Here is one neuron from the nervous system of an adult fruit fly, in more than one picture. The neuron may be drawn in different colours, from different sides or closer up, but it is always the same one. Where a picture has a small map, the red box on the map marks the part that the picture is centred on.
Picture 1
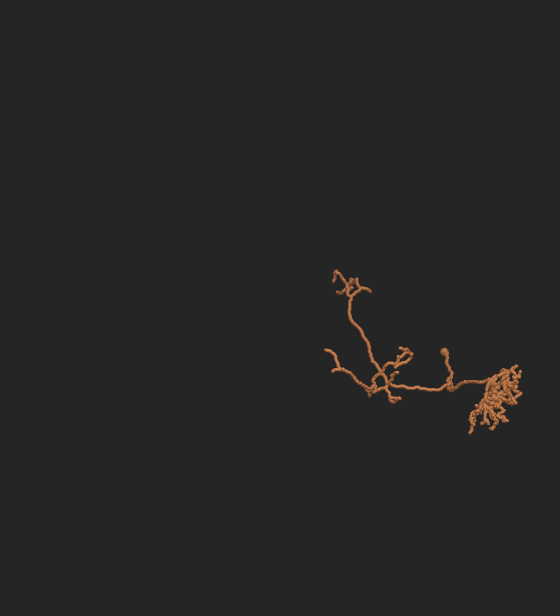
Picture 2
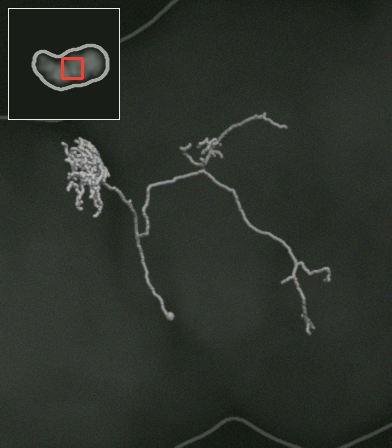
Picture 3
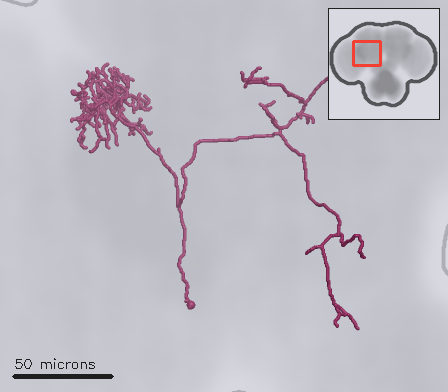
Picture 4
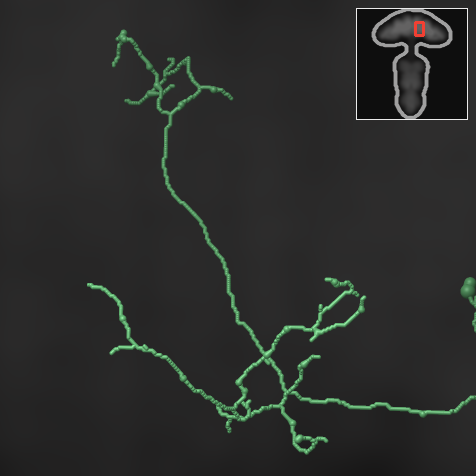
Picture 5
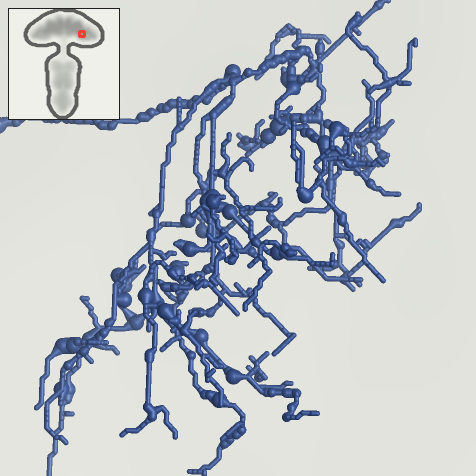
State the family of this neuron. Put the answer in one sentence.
The family is LoVP.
